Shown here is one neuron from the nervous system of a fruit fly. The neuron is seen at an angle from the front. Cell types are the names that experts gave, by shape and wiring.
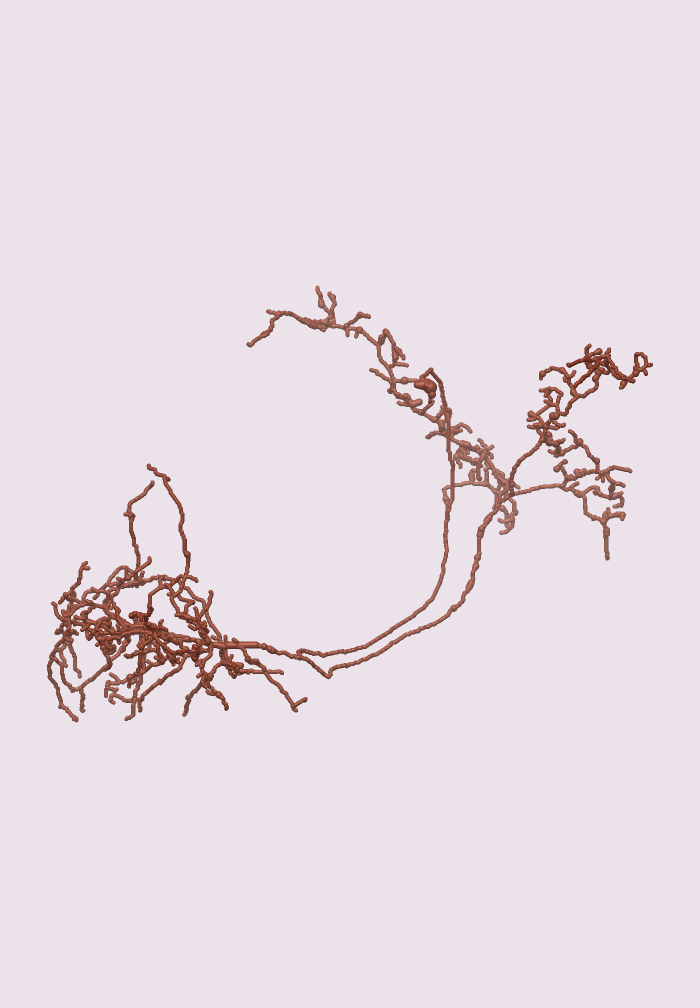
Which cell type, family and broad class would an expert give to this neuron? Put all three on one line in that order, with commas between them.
ATL028, hemilineage DM1_antero_dorsal, central-brain intrinsic neuron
